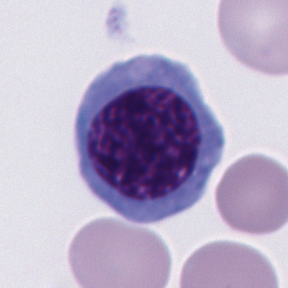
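Normoblast, the central cell in a stained smear of human peripheral blood. Its nucleus lies off-centre, toward the lower left of the cell. The chromatin is clumped into dark patches separated by paler strands, and no distinct nucleolus can be seen. No vacuoles are visible in the cytoplasm.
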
